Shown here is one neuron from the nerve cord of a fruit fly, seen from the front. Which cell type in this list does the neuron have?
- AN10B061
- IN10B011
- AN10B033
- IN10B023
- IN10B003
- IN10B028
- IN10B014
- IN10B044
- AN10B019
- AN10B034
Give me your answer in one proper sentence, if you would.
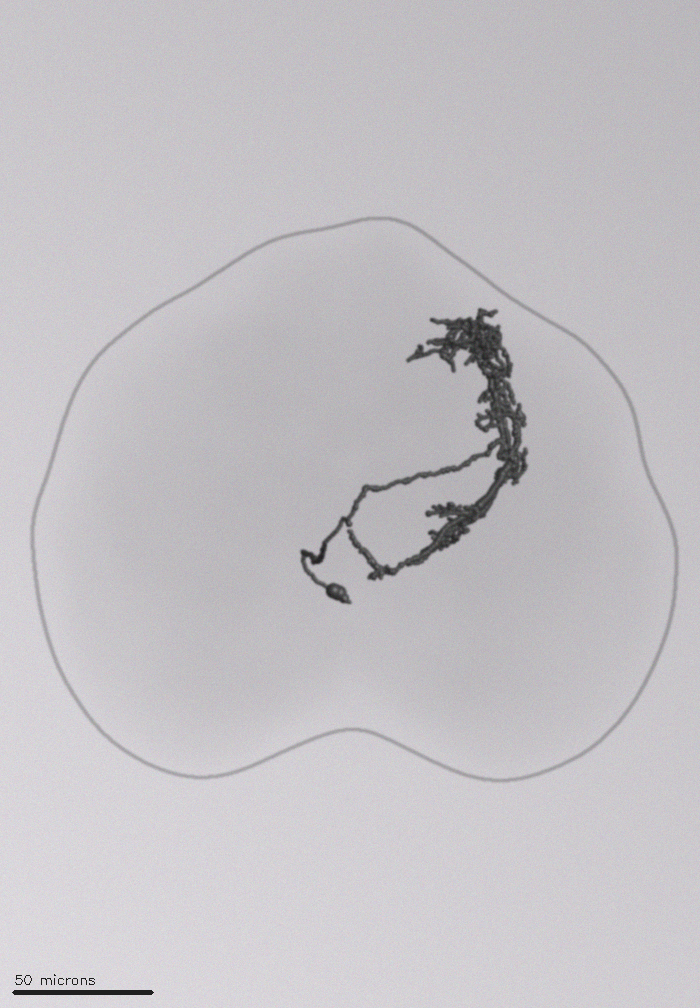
The cell type name IN10B023 applies to this neuron.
